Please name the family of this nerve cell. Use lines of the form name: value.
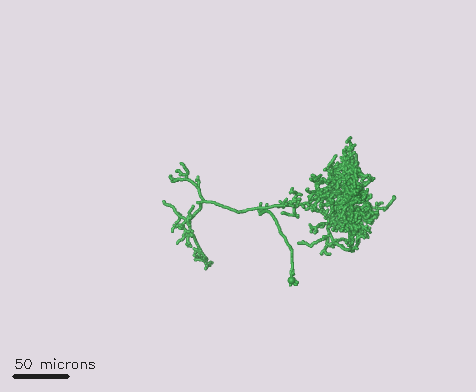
family: hemilineage DM6_central2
